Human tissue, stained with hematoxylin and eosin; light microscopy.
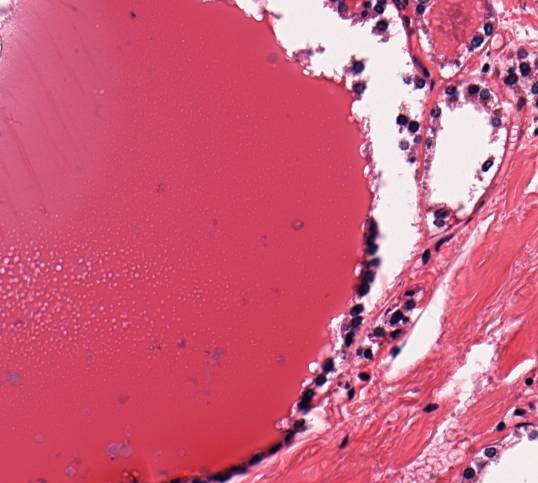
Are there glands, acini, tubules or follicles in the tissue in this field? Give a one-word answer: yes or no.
Yes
